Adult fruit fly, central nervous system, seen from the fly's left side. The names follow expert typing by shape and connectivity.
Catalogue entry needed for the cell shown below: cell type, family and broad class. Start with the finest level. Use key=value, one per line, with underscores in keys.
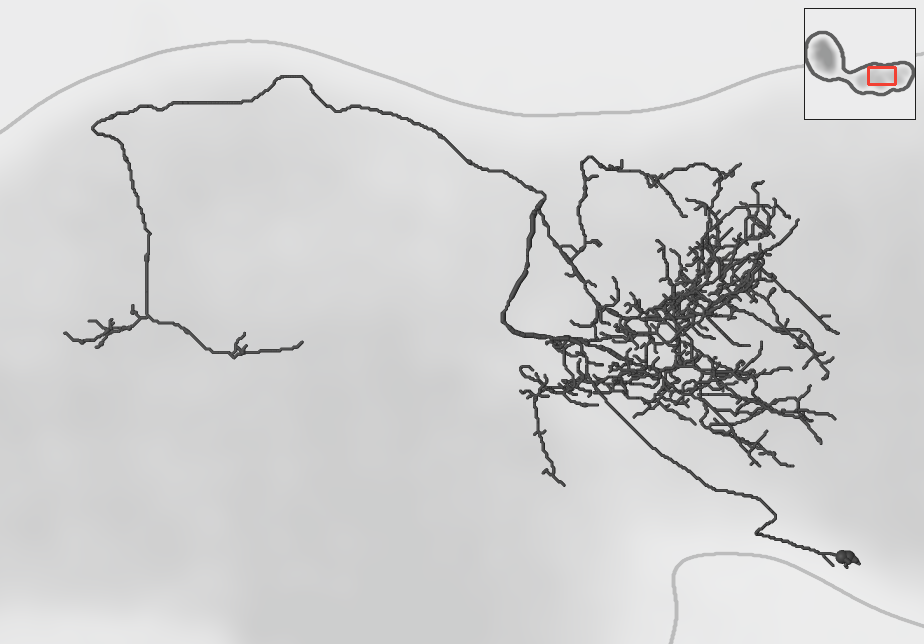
cell_type=IN02A024
family=hemilineage 02A
broad_class=nerve-cord intrinsic neuron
